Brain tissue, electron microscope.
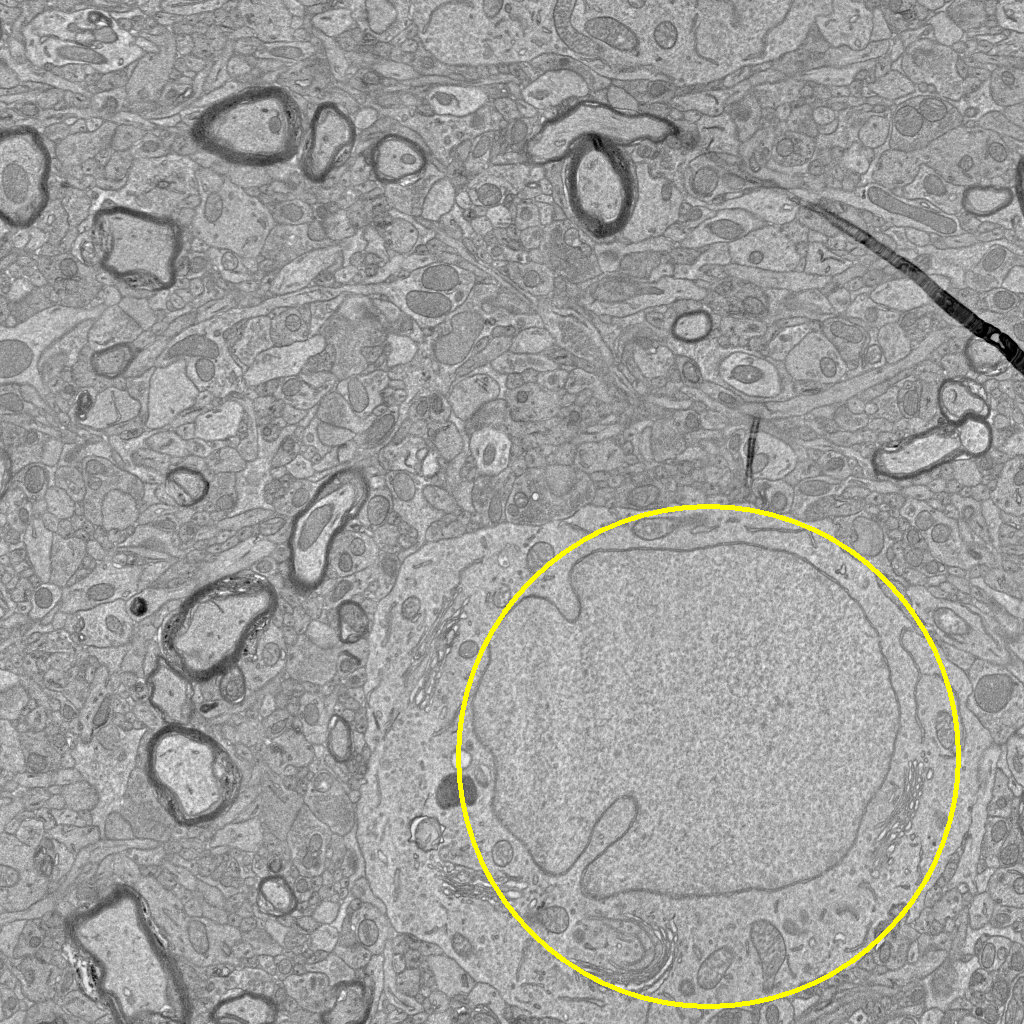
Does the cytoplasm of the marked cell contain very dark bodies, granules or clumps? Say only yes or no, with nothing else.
Yes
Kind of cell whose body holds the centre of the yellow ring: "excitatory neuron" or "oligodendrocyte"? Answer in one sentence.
The ring's centre falls on an excitatory neuron.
